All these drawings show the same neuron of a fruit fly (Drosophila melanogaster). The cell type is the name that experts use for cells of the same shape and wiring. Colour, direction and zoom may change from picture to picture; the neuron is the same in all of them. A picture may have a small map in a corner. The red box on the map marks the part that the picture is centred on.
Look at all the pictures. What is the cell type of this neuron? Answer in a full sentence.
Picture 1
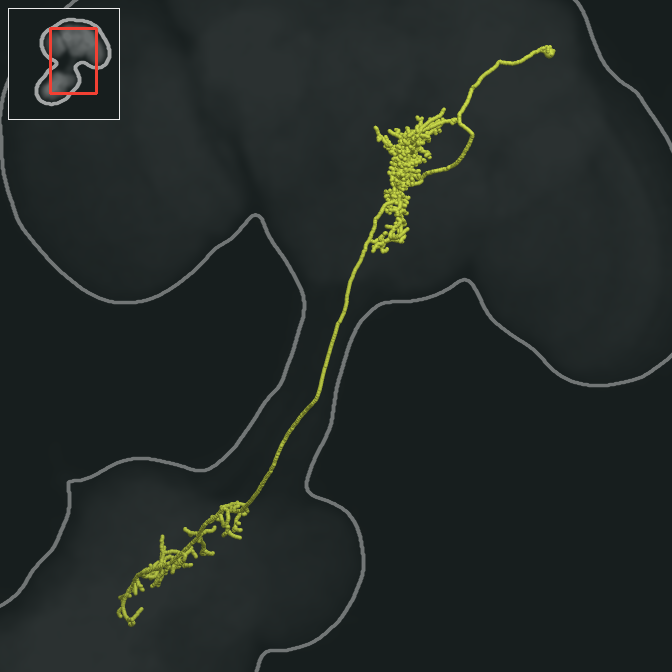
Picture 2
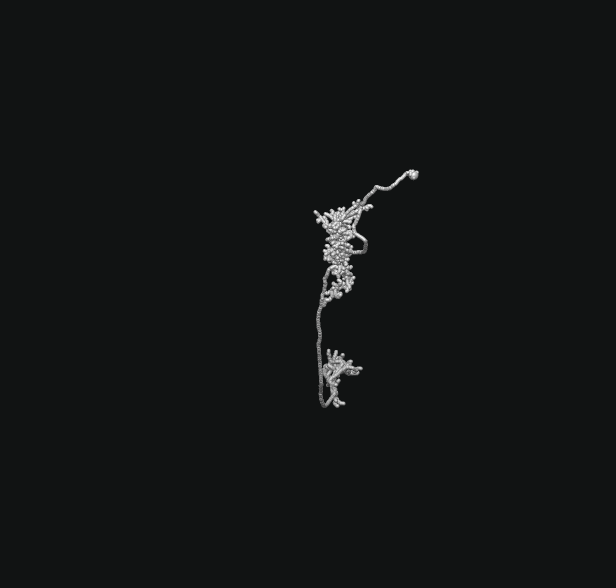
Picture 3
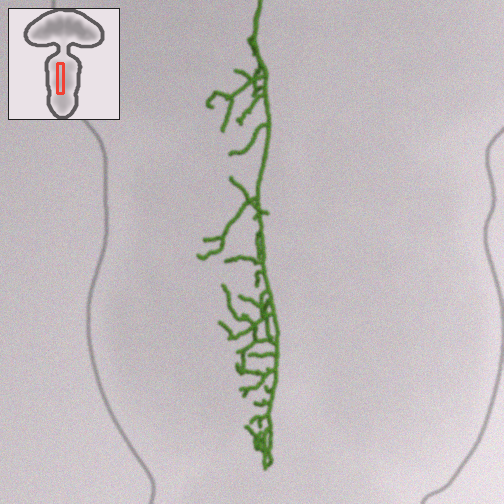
The cell type is DNa05.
